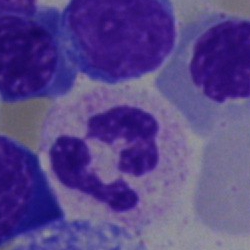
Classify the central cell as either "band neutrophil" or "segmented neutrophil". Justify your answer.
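It's a segmented neutrophil rather than a band neutrophil. What settles it is the nucleus: it is divided into several lobes, joined in a curved, almost ring-like arrangement around a pale central area of cytoplasm.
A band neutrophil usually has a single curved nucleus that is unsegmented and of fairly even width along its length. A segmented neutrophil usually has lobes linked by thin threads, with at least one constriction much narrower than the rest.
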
